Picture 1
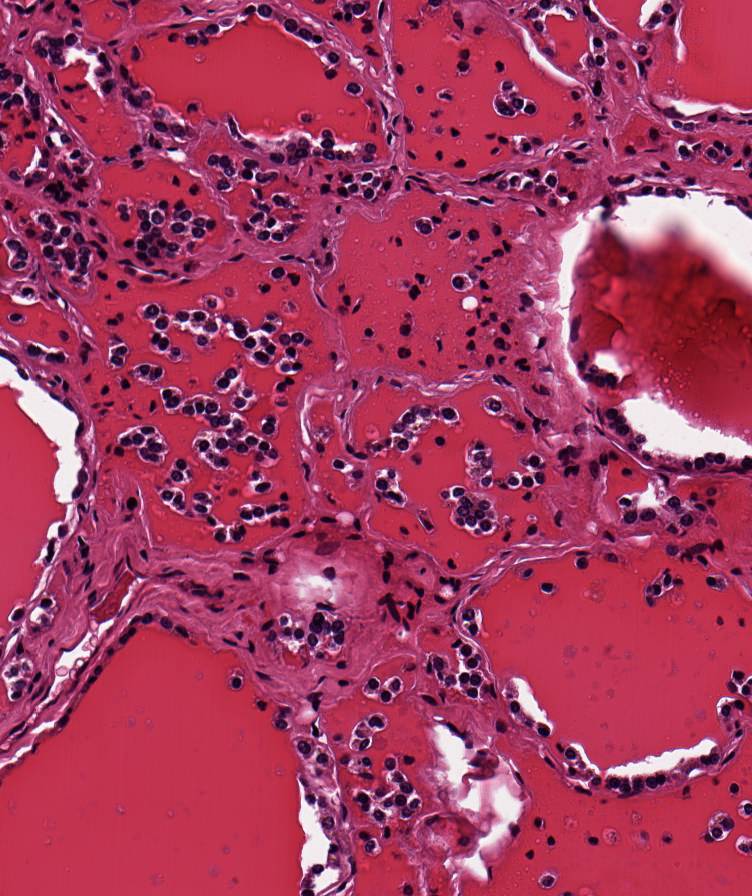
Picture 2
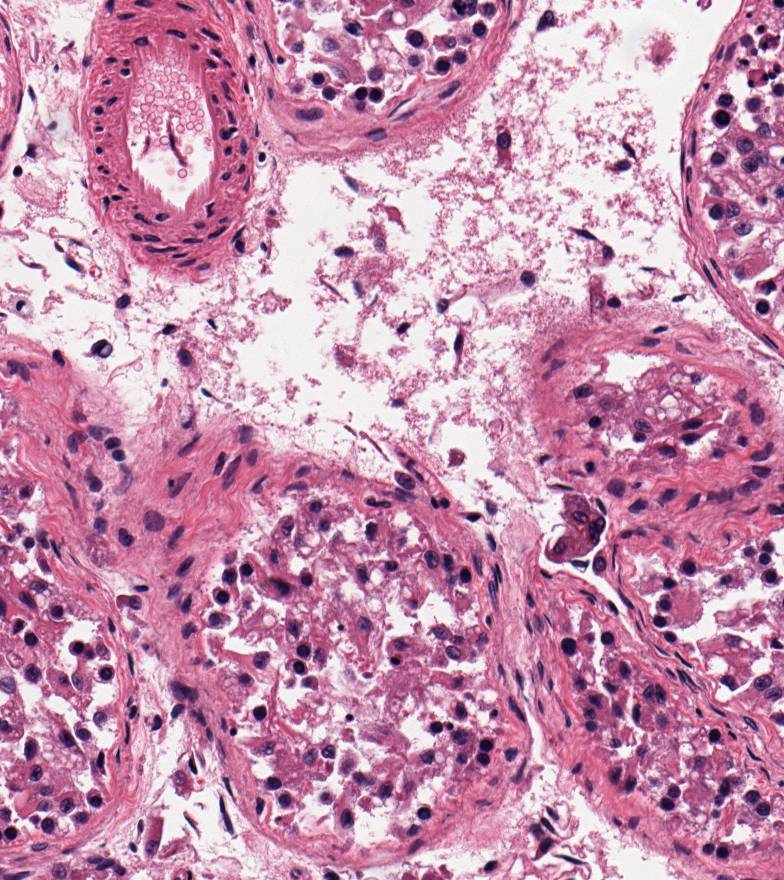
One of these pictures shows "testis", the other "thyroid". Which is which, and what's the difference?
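Thyroid is the first picture; testis, the second. In the first, thin branching septa divide large rounded spaces filled with homogeneous pink material, with white clefts where it has pulled away at upper right and along the left border. The second's tubules hold loose cells with round, dark nuclei instead, many with pale cytoplasm containing small clear vacuoles. Each tubule is bounded by a thick pink, wavy fibrous band with flattened, elongated nuclei, and they surround central loose interstitial tissue, whereas the thyroid's thicker fibrous band, with spindle-shaped nuclei, lies in the lower centre.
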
